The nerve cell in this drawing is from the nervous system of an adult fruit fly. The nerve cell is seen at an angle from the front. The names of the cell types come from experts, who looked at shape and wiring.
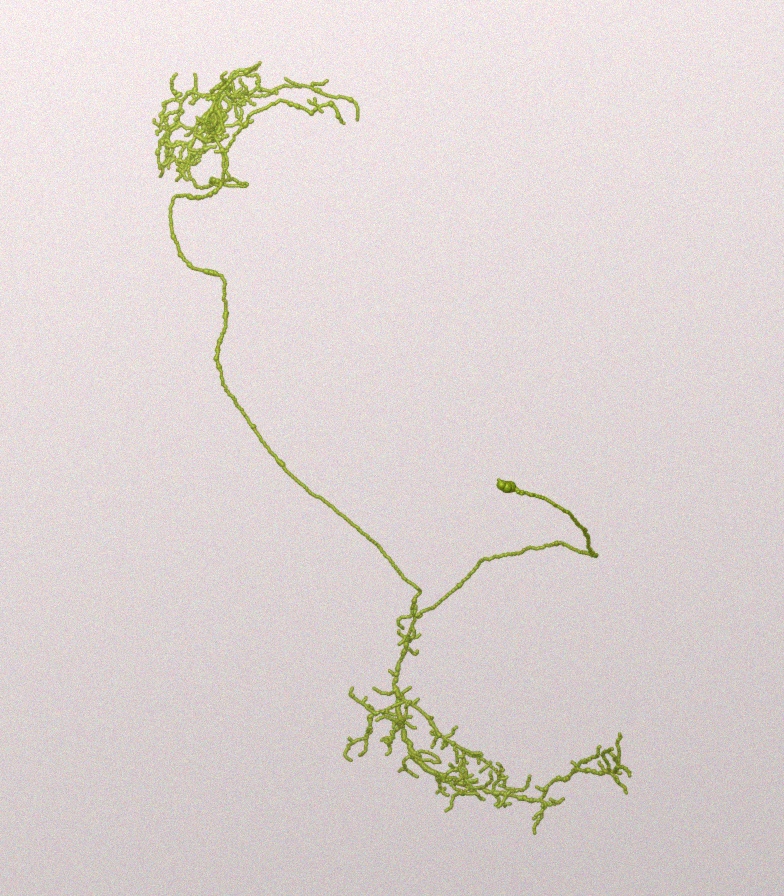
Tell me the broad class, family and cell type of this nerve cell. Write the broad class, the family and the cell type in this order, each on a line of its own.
central-brain intrinsic neuron
hemilineage CREa1_ventral
mAL6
